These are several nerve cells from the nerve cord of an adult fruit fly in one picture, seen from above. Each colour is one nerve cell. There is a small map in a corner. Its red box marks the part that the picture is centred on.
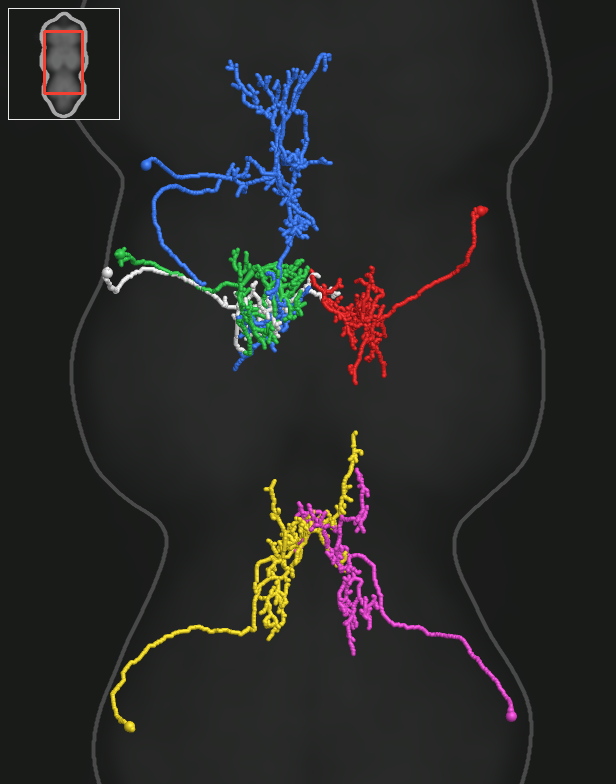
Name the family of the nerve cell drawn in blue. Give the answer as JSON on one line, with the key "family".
{"family": "hemilineage 11A"}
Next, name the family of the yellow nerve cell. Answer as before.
{"family": "hemilineage 09A"}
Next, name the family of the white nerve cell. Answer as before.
{"family": "hemilineage 09A"}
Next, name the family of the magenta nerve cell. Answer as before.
{"family": "hemilineage 09A"}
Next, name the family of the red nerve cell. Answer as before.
{"family": "hemilineage 09A"}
